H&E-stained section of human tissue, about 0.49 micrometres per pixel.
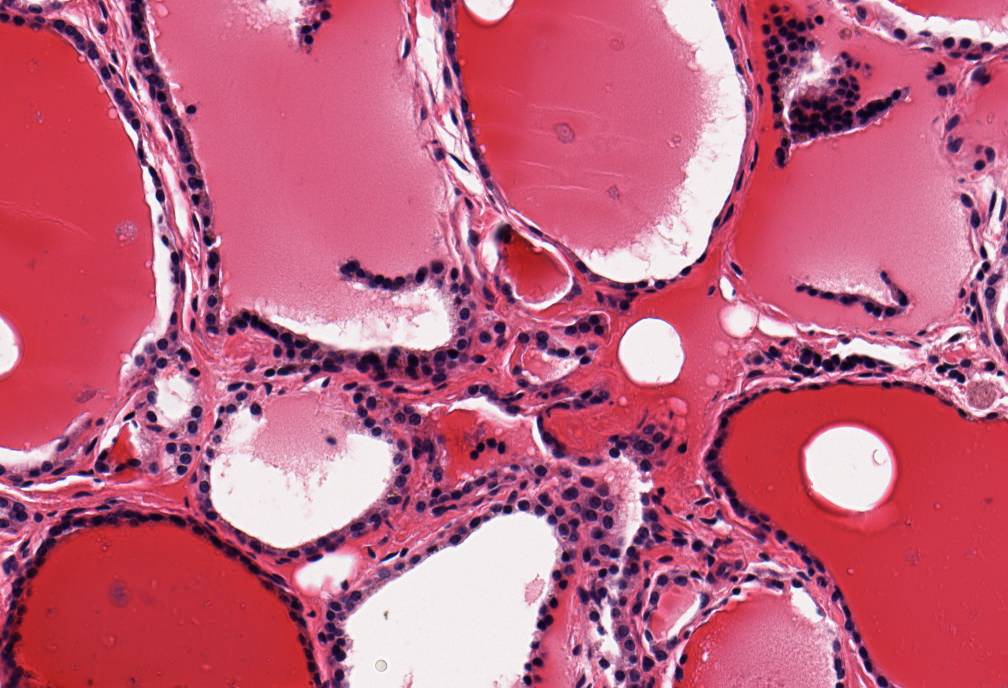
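Thyroid: closely packed rounded follicles of varying size fill the field, the largest at the edges and corners, the smaller ones grouped centrally. Each is lined by a single layer of flattened to low cuboidal epithelial cells. Thin strands of pink fibrous connective tissue separate them, a little wider among the small central follicles. Many show a pale white cleft between colloid and lining epithelium.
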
